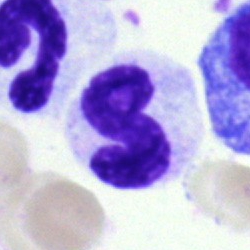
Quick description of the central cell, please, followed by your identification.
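A single curved band, bent into an S shape, forms the nucleus. Its chromatin is dense and dark purple. The pale lilac cytoplasm holds fine, faint pinkish granules. The cell is a band neutrophil.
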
